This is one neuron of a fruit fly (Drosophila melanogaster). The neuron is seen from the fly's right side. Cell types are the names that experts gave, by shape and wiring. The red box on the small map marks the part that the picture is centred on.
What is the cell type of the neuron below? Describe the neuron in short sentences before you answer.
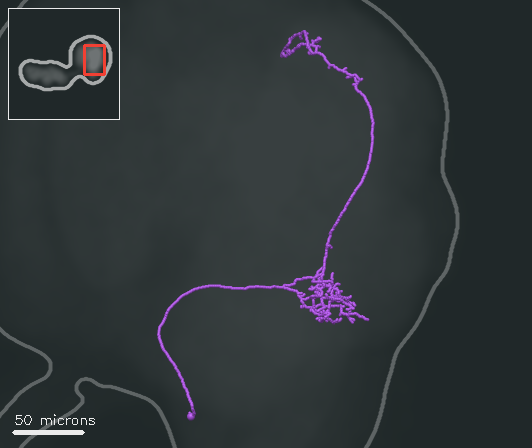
From top to bottom in the picture it spans about 300 microns. In this view it is taller than it is wide. It is a central-brain intrinsic neuron. It is of cell type PRW041.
